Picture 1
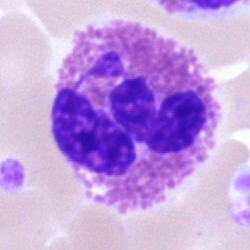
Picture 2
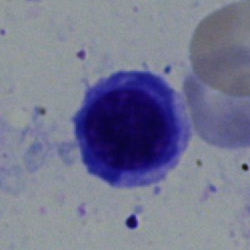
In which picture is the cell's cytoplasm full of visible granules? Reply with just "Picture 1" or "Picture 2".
Picture 1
